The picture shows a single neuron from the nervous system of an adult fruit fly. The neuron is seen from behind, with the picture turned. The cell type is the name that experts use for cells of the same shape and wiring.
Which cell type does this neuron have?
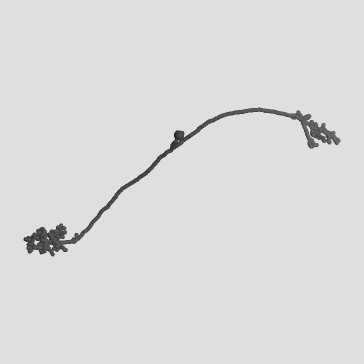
LC10a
